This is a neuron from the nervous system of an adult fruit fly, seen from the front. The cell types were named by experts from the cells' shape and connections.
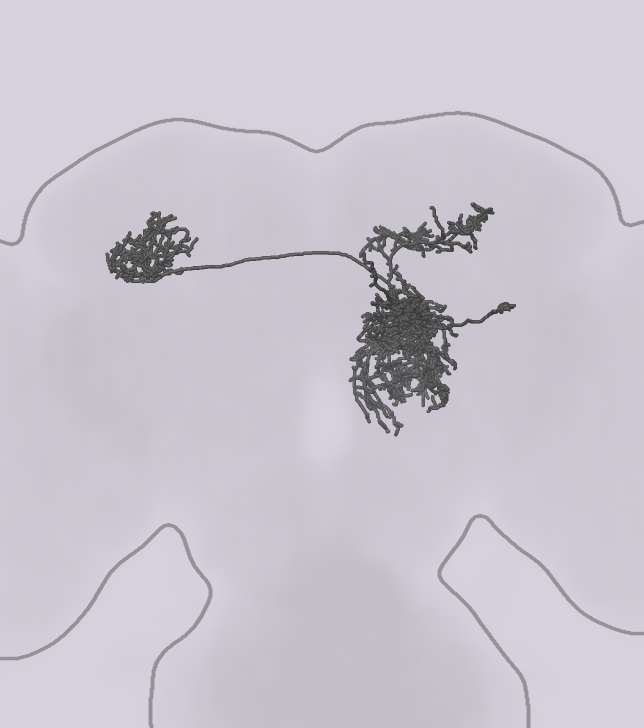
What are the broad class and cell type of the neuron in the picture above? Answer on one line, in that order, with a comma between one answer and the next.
central-brain intrinsic neuron, AOTU042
